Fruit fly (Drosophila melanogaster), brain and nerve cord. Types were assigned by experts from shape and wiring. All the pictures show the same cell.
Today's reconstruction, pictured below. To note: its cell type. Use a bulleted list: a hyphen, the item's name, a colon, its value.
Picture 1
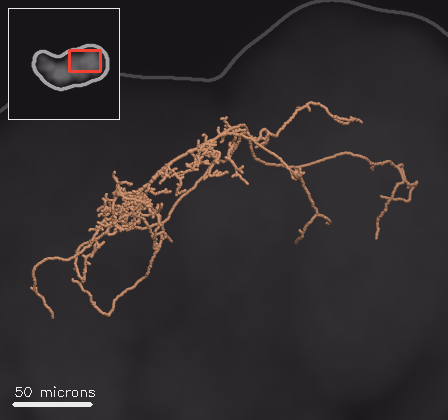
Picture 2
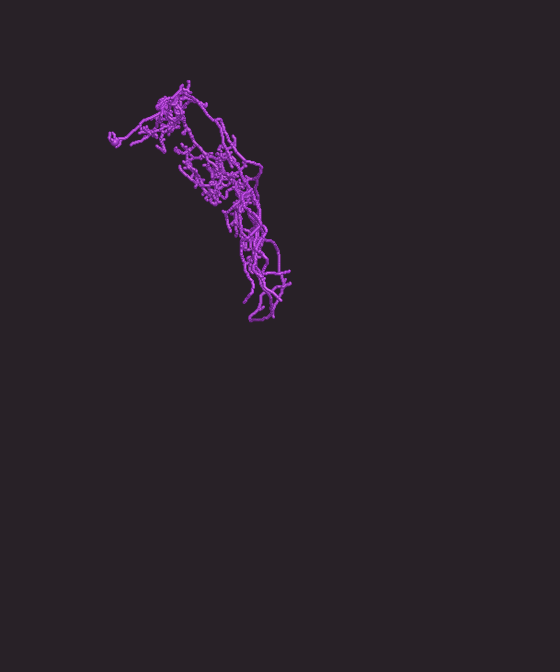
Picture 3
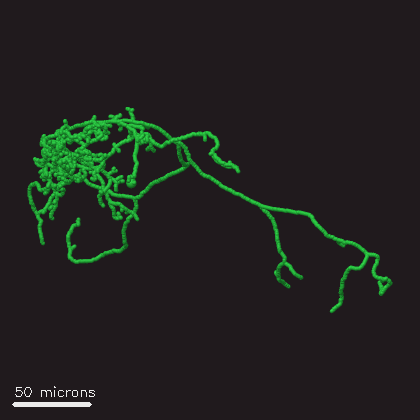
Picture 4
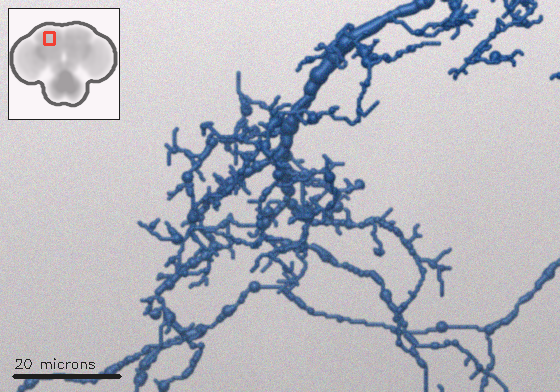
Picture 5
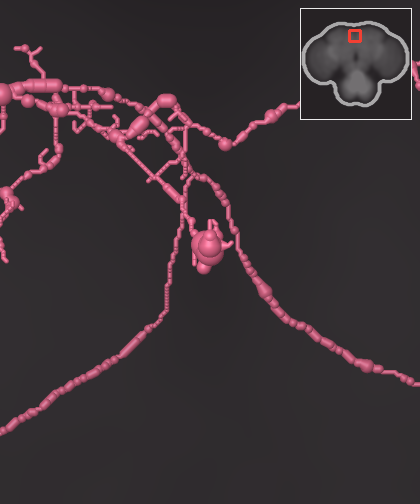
- cell type: SIP122m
